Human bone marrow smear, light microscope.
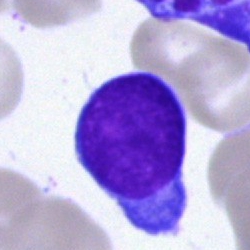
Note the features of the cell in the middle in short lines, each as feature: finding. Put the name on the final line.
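Chromatin: deep purple, finely textured, without coarse clumps
Shape: rounded, apart from a small cytoplasmic bulge at the lower edge
Cytoplasm amount: scant, lying mostly in the bulge below the nucleus
Cytoplasm colour: blue, paler than the nucleus
Cell type: blast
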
